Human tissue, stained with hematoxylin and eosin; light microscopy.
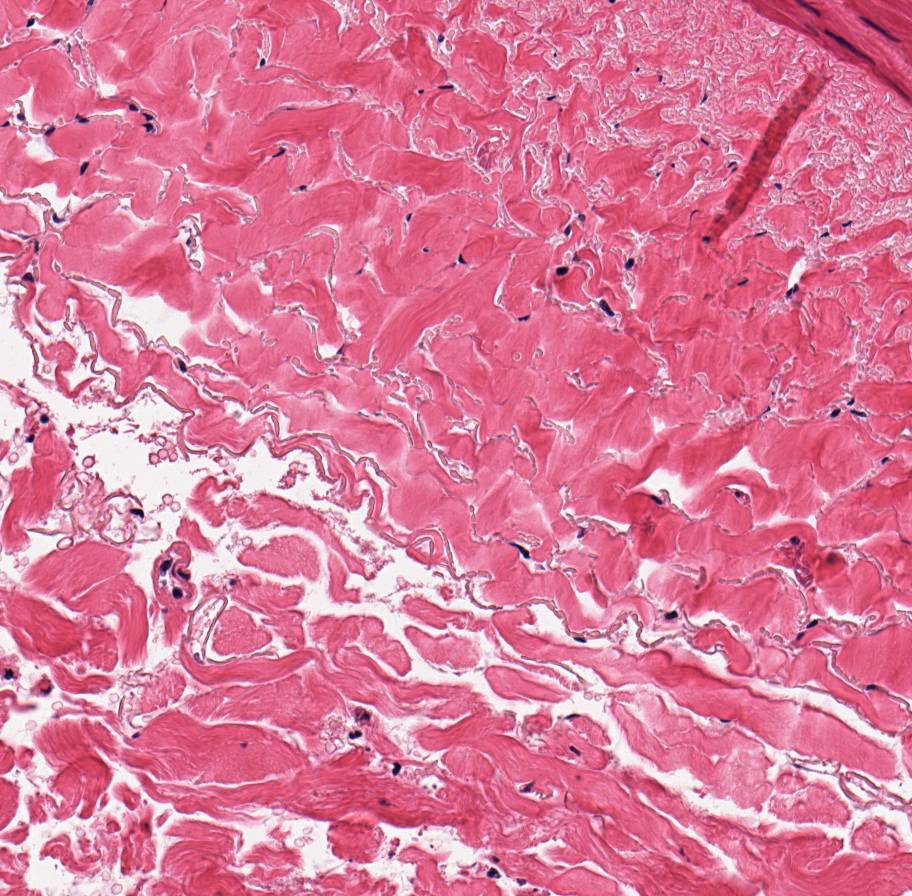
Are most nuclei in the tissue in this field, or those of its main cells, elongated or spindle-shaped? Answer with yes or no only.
Yes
